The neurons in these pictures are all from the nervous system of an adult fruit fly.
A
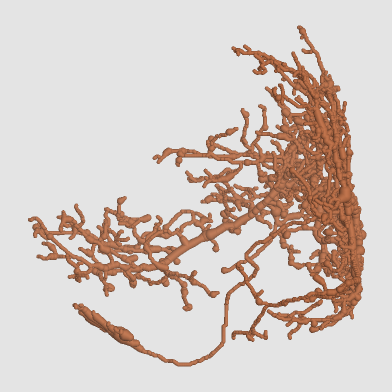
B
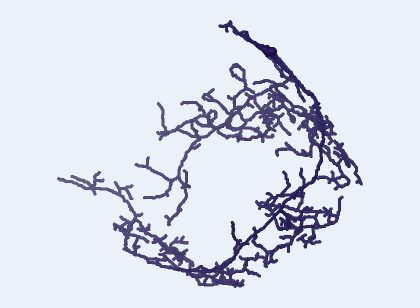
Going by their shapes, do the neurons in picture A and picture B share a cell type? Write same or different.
different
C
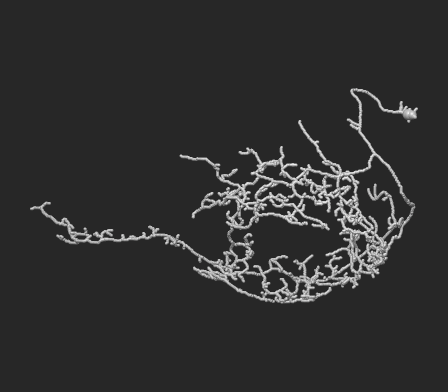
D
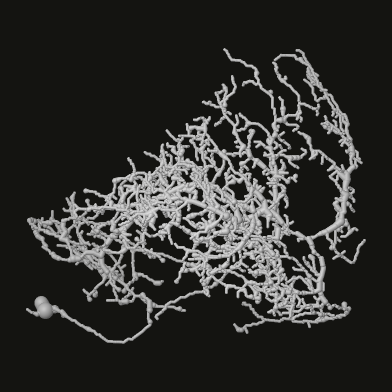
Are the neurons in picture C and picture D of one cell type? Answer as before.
different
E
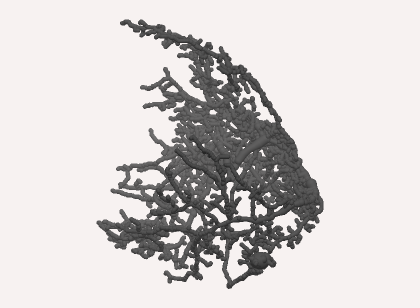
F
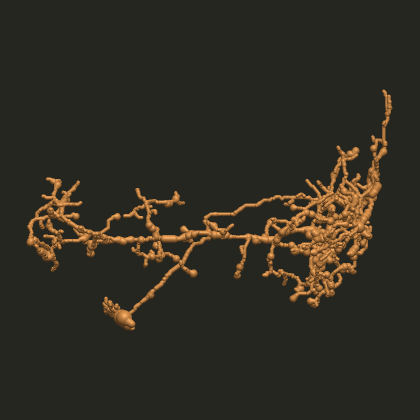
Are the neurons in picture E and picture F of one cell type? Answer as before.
same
